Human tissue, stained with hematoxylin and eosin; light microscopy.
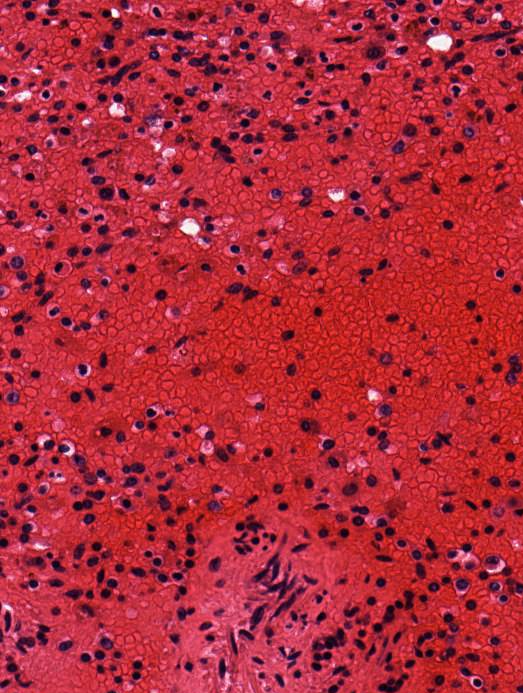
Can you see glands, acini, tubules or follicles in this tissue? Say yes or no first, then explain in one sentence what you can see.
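No. No epithelium or gland-like structures are seen anywhere in the field.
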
